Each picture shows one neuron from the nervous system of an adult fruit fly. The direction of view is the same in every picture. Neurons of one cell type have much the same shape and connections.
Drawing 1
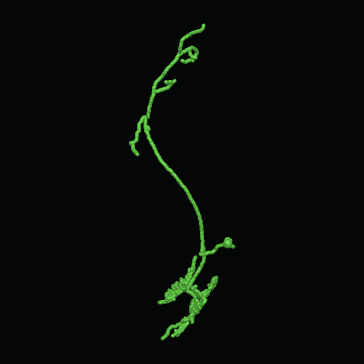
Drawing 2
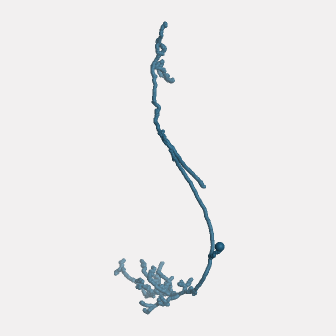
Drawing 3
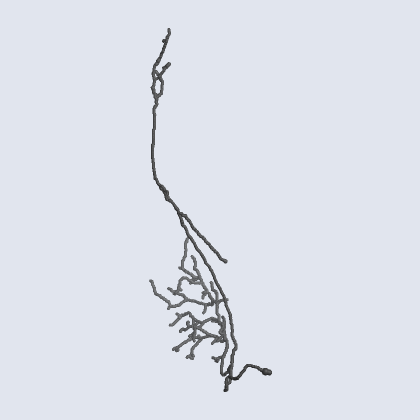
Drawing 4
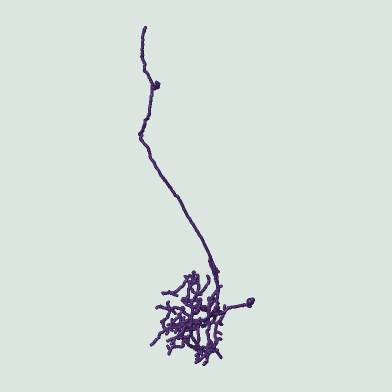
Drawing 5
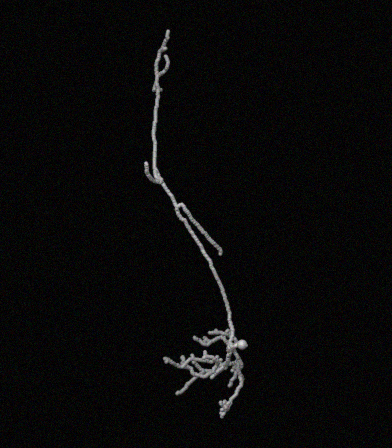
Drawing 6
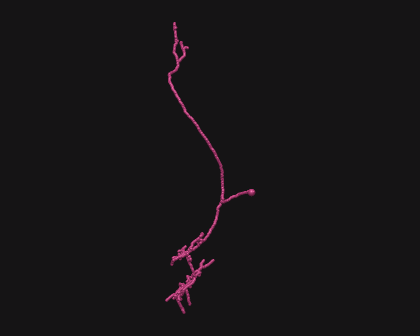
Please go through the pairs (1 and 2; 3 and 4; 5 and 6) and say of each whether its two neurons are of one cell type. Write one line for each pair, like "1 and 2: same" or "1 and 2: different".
1 and 2: different
3 and 4: different
5 and 6: different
